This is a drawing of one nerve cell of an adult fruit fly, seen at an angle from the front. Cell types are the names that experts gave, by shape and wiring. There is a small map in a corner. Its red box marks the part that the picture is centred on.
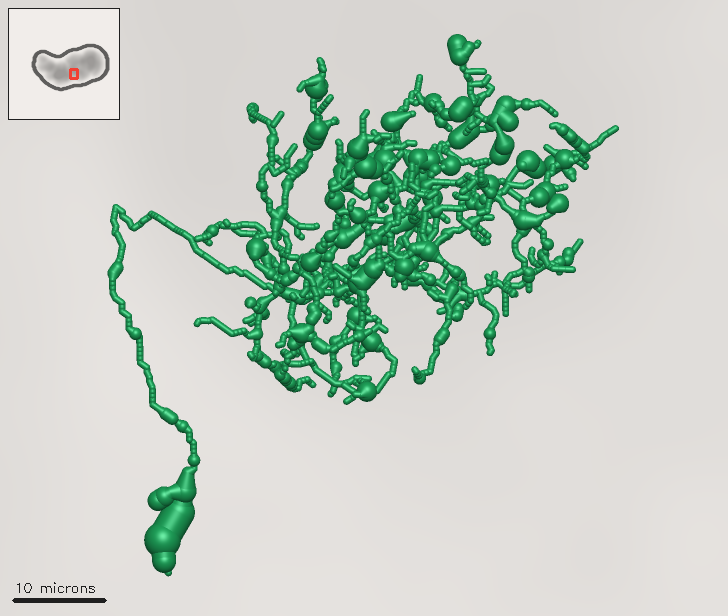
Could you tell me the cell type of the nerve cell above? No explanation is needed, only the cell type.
CB2863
